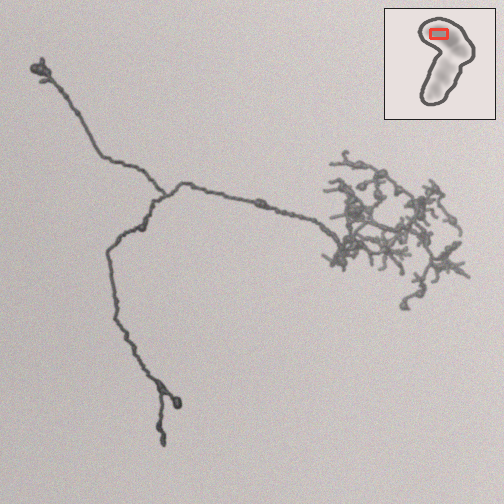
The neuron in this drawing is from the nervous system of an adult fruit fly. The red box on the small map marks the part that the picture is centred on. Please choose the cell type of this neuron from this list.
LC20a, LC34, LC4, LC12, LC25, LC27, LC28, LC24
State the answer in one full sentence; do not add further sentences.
This neuron has been assigned cell type LC20a.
